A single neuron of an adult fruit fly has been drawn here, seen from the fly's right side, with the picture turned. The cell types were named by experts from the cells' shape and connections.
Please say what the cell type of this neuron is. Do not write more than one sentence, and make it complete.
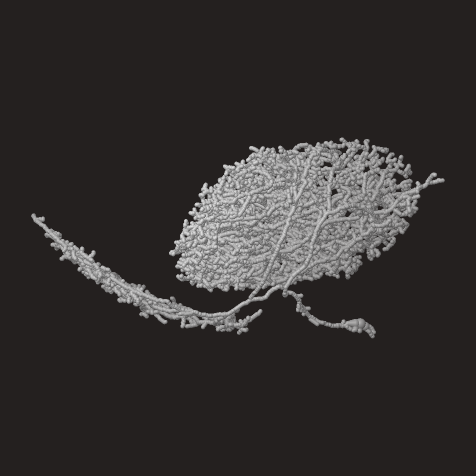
It is LT58 that names the cell type of this neuron.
